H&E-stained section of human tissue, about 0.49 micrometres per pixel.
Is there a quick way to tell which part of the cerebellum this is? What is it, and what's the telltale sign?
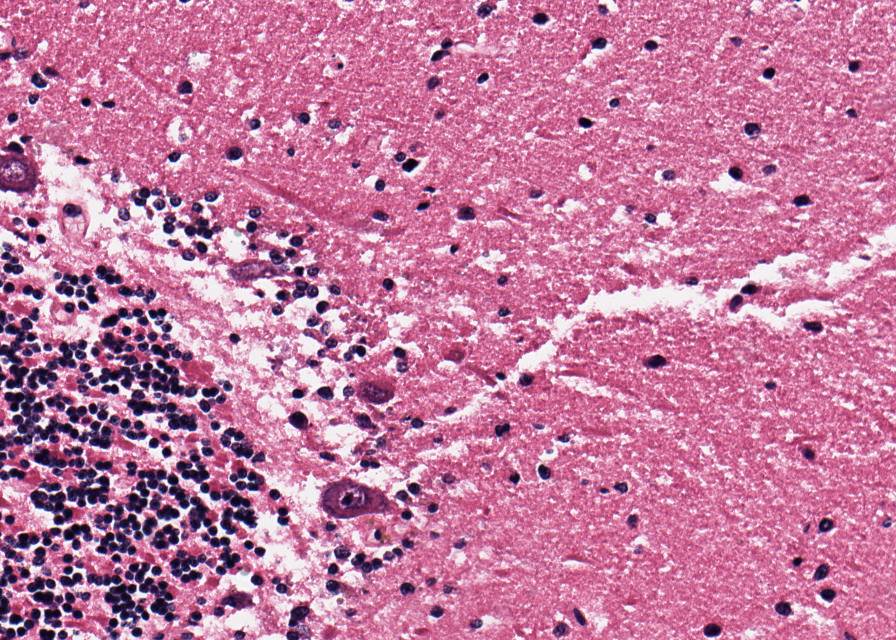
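You're looking at the molecular layer. The pale pink, fine fibrillary ground with small dark nuclei scattered singly and far apart decides it.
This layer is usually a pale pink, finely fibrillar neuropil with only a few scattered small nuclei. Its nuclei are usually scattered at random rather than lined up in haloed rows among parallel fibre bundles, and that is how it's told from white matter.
Lower left is a dense sheet of small, round, dark nuclei, with a large neuron at its edge.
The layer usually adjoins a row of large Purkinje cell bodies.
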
